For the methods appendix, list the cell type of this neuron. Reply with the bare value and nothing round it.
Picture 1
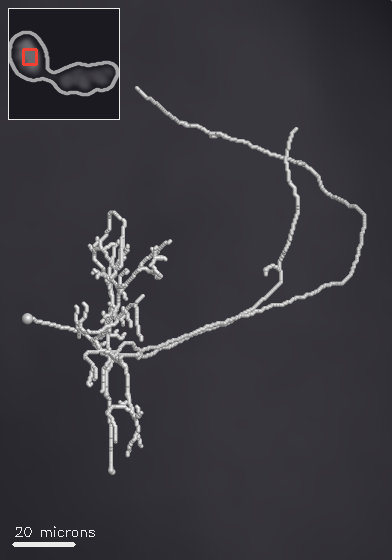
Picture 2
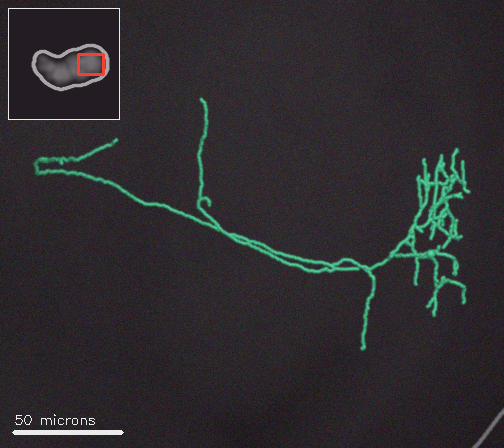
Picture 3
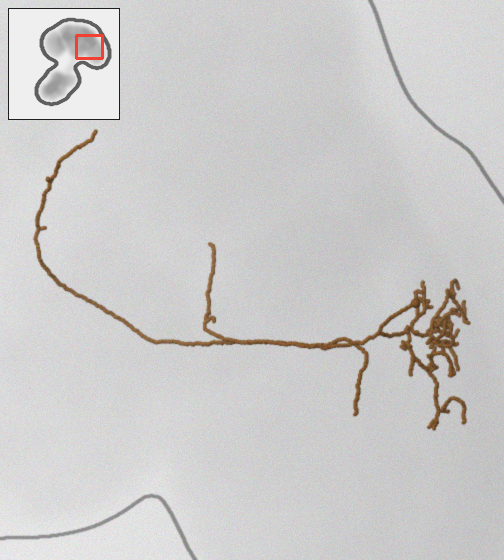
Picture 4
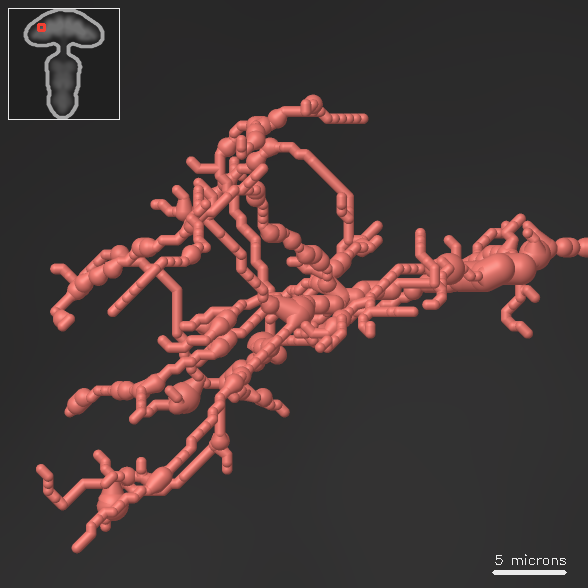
aMe5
